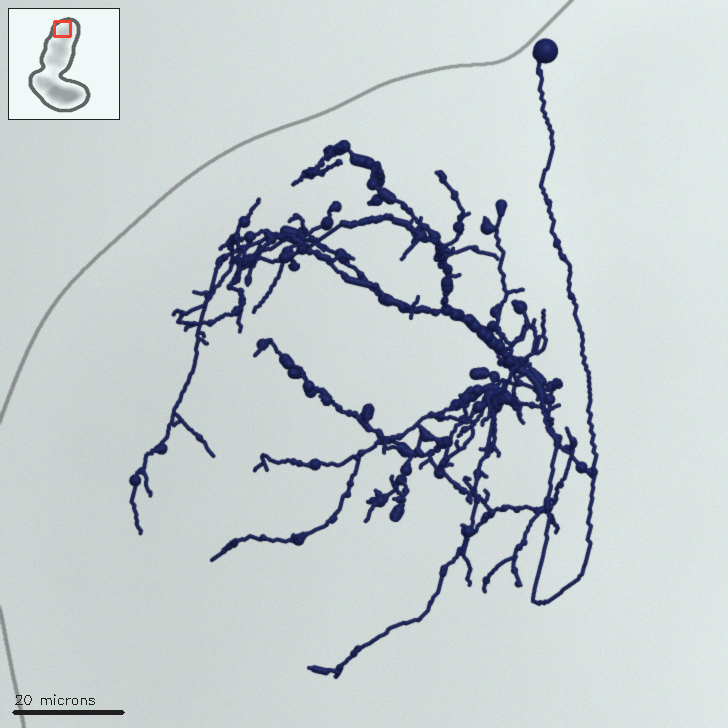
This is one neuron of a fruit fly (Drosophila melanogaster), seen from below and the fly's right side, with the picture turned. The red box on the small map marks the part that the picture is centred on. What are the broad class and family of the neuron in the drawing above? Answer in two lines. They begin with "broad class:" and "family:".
broad class: nerve-cord intrinsic neuron
family: hemilineage 03A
